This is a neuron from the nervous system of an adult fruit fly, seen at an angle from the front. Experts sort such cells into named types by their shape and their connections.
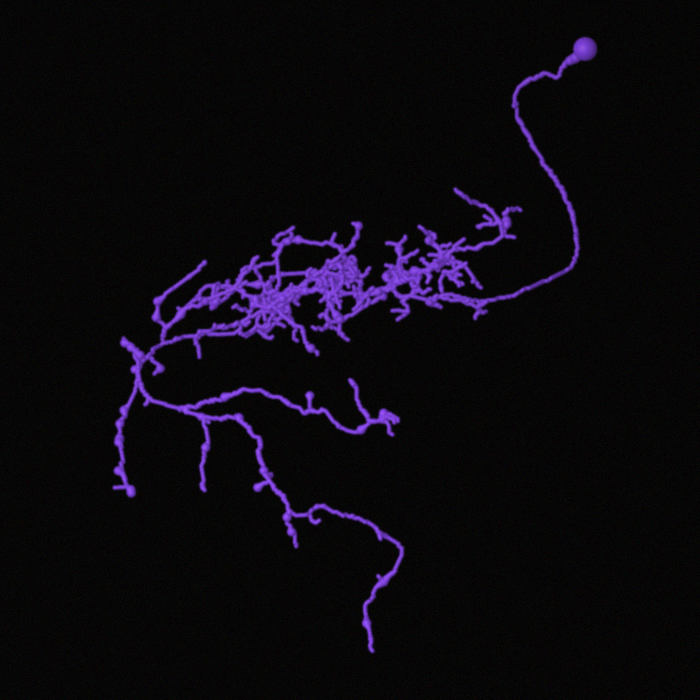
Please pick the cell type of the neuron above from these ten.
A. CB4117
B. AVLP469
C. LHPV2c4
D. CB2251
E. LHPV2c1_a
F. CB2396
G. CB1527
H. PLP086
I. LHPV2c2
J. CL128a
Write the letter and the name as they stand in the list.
B. AVLP469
